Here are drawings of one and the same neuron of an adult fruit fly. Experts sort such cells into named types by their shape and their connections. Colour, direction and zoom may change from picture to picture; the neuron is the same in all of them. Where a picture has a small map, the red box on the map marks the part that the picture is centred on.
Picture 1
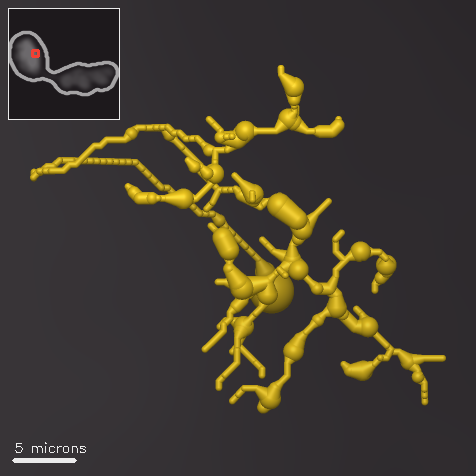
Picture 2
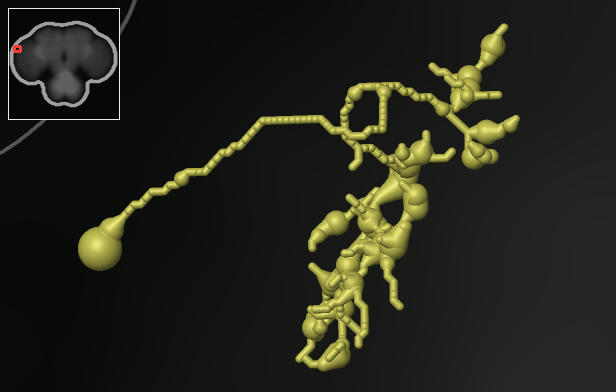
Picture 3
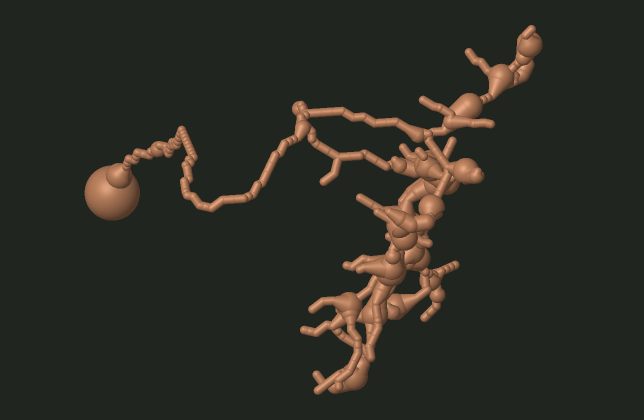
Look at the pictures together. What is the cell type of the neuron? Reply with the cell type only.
Dm15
